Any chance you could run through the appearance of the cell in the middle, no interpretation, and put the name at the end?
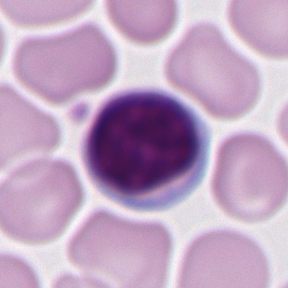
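Coarse clumps of dark chromatin make up the nucleus, in which no nucleoli can be seen. The cytoplasm is pale blue, and the outline of the cell is round. Name: typical lymphocyte.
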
